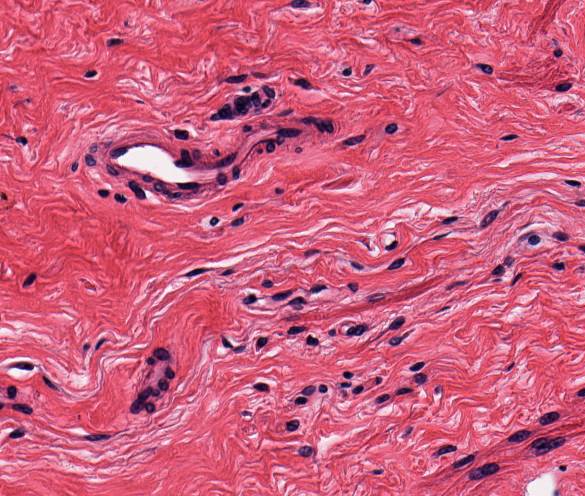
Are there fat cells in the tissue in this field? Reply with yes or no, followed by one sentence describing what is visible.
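No. No fat cells are present in the field.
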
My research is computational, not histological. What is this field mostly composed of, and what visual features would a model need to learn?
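Answer: dense connective tissue, making up the whole field as dense collagenous tissue, with no epithelium anywhere. The collagen stains a strong, deep pink with eosin, and cells are sparse, mostly fibroblasts with small dark elongated nuclei between the bundles.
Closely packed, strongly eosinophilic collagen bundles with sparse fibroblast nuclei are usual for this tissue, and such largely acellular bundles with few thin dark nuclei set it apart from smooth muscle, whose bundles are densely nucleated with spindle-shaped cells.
A small blood vessel with an open lumen lies in the upper left.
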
